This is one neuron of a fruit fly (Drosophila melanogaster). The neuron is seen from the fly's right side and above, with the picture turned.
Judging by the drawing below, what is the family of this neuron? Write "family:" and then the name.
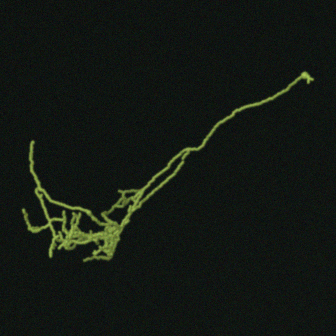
family: hemilineage LALa1_posterior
